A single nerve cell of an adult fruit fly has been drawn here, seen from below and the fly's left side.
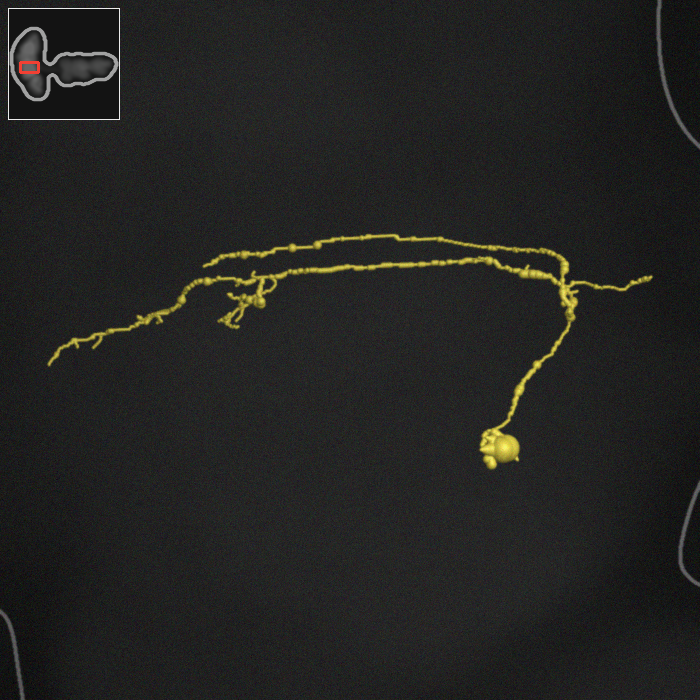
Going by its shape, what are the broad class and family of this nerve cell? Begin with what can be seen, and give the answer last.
It is in the brain and does not reach the nerve cord. In this view it is more than twice as wide as it is tall. Its broad class is central-brain intrinsic neuron. The family is hemilineage LB5.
